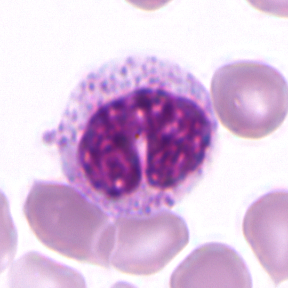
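Band neutrophil, the cell in the middle of this blood smear. Its outline is roughly round, and a deep cleft cuts into the nucleus from the lower edge. You won't find any nucleoli in that nucleus. The granules sit unevenly, so clear gaps of pale cytoplasm show between them.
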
